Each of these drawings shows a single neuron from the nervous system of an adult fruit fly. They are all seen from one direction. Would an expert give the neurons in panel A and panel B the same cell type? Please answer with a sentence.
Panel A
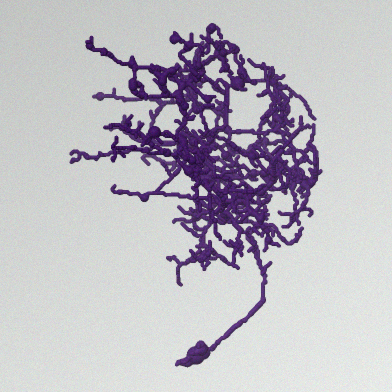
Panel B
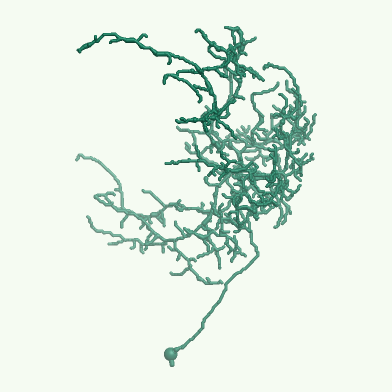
They are of the same cell type.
